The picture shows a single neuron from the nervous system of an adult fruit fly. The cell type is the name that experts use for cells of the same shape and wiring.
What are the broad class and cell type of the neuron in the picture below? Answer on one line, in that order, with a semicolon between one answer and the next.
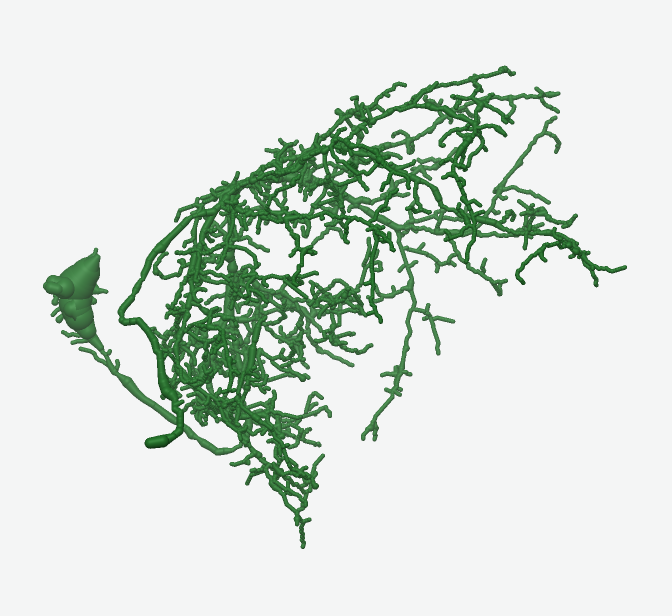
motor neuron of the nerve cord; Sternal anterior rotator MN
